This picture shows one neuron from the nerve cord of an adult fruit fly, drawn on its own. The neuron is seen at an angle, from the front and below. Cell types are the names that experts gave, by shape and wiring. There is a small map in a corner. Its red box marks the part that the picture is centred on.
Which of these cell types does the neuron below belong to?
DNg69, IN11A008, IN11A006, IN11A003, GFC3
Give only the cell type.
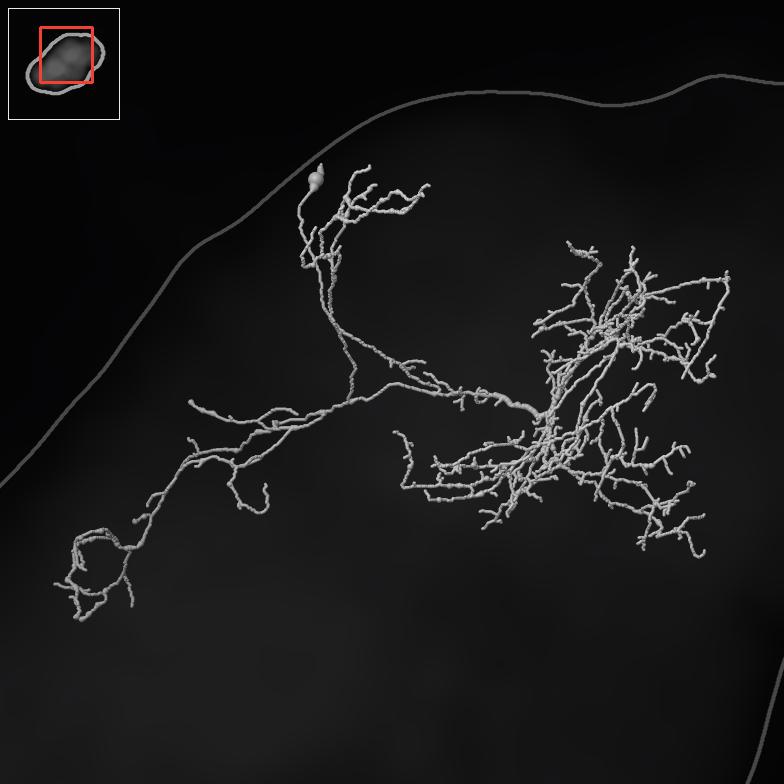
IN11A008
